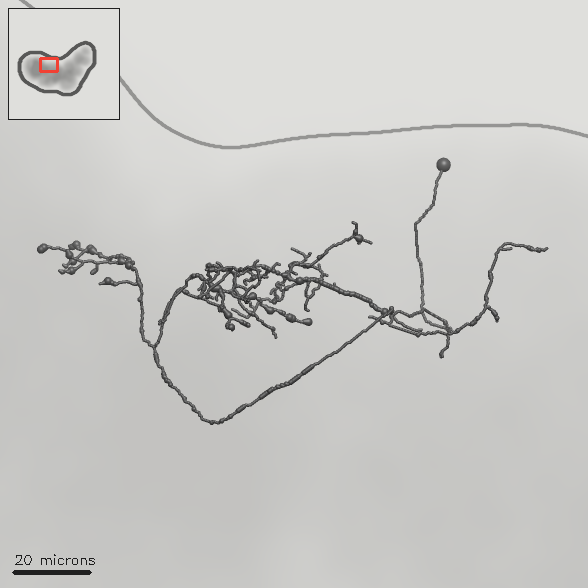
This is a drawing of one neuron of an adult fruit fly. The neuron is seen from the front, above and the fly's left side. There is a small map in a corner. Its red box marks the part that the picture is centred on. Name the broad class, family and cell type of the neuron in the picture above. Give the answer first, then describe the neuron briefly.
It is a central-brain intrinsic neuron. Its family is hemilineage DM3_dorso_medial. Its cell type is SMP520. The cell body is at the upper right of the picture. From left to right in the picture it spans about 130 microns. Dozens of branch ends can be seen.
